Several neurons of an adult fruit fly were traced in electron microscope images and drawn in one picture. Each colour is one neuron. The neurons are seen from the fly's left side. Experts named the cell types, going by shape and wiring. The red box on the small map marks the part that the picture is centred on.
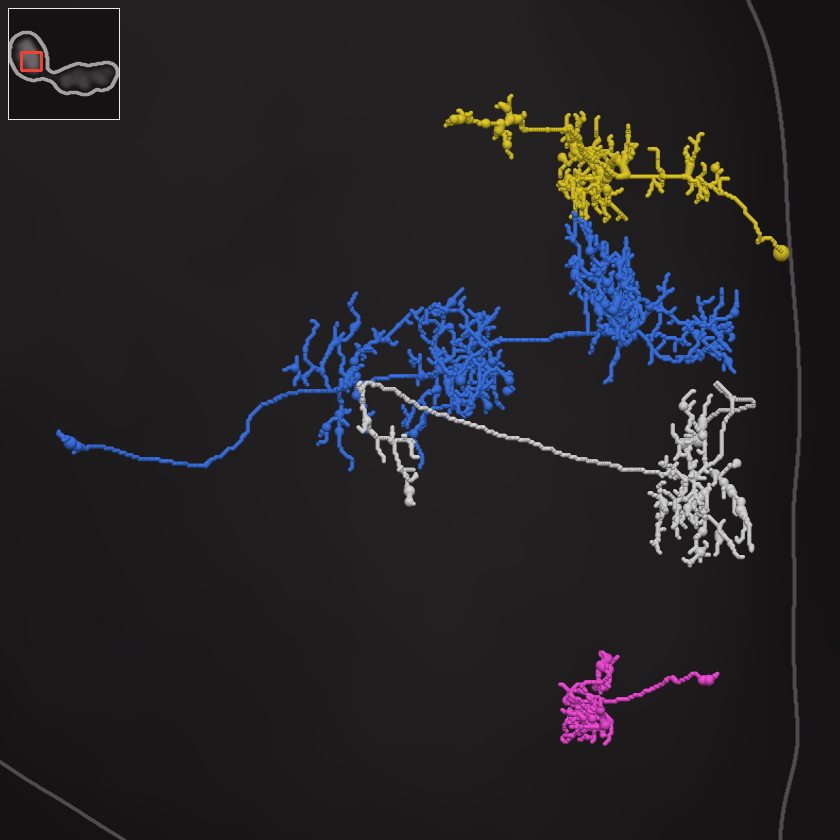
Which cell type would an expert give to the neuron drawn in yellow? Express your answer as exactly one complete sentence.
The cell type Y3 includes this neuron.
